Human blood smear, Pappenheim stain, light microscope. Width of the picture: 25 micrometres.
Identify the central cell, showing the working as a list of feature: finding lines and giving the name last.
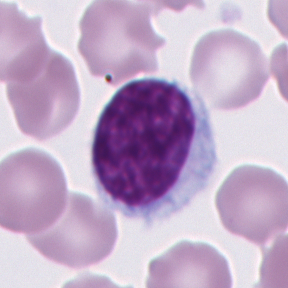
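Size: about 12 micrometres across
Nucleus: oval, about 11 by 8 micrometres
Share: nucleus fills about 70% of the cell's area
Position: nucleus sits off-centre toward the upper left, so most cytoplasm is right and below
Outline: smooth nucleus, no notch or cleft
Cytoplasm: pale blue
Edge: slightly ragged rather than sharply smooth
Name: hairy cell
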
